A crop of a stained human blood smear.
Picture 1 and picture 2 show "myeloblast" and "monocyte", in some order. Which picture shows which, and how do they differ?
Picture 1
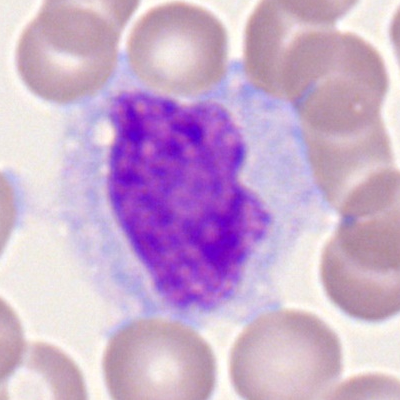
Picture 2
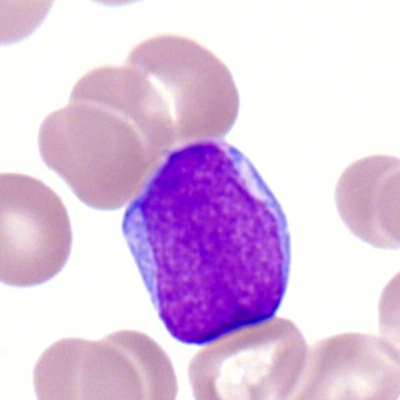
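Of the two cells, the monocyte is in picture 1 and the myeloblast in picture 2. Outline: the monocyte's is irregular, dented where neighbouring red cells press on it, while the myeloblast's is angular, with several straight edges in place of a smooth curve. Nucleus: in the monocyte it is irregular and folded, with a notch in its right edge; in the myeloblast it is one unlobed mass filling most of the cell.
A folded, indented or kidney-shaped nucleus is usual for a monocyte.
Amount of cytoplasm: the monocyte has plenty, forming a wide rim around the nucleus, whereas the myeloblast has only a thin rim.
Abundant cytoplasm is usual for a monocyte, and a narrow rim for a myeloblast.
Colour: pale grey-blue in the monocyte, pale blue in the myeloblast. Granules: the monocyte's cytoplasm has a fine, dusty texture without coarse granules, and the myeloblast shows no visible granules.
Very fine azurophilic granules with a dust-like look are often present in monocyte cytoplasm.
Vacuoles: one small clear vacuole lies in the monocyte cytoplasm just left of the upper part of the nucleus, and none is seen in the myeloblast.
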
